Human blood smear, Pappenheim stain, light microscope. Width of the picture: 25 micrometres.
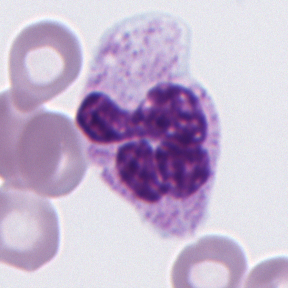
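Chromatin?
Dark purple, coarsely clumped.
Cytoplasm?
Plentiful, pale lilac-grey, fine violet granules scattered throughout.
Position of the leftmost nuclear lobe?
Reaches the left edge of the cell.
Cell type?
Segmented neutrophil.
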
